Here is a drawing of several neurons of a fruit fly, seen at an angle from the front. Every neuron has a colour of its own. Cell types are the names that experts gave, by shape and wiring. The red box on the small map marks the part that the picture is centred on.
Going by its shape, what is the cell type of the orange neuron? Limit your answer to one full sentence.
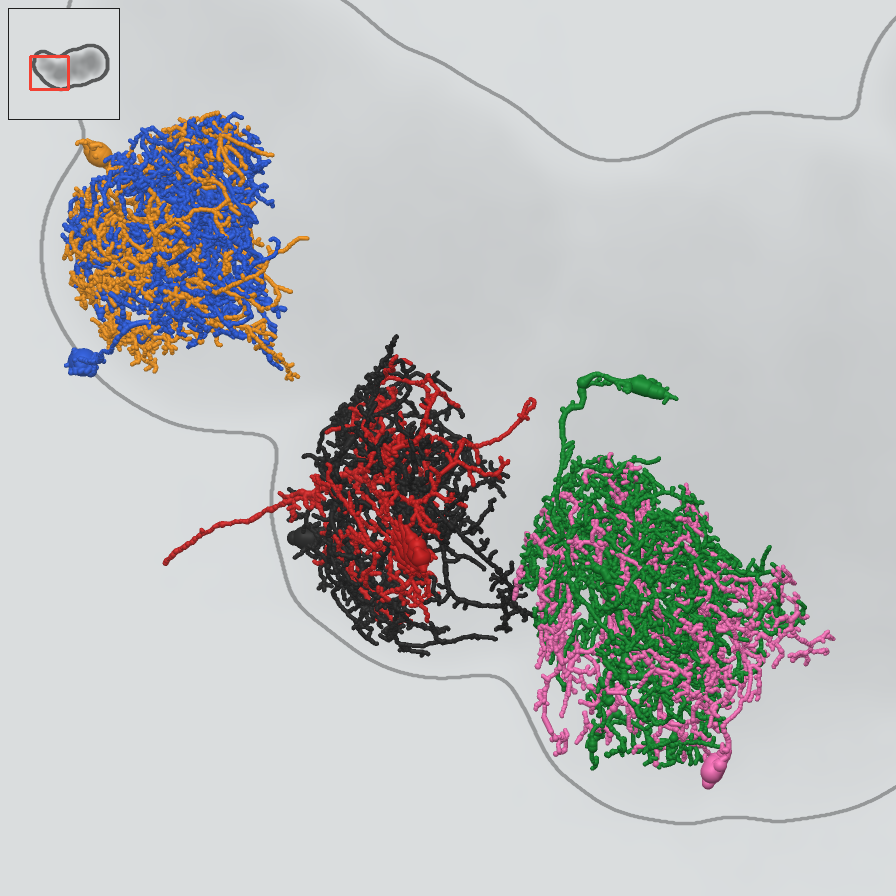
This neuron belongs to the cell type IN21A002.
